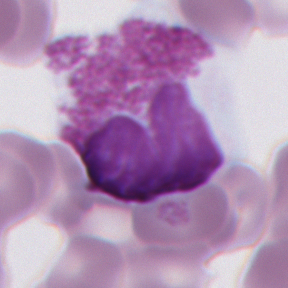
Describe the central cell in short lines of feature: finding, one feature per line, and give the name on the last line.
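Granules: numerous and coarse, packing the cytoplasm
Colour: magenta to reddish-purple
Upper border: ragged, granules spreading out at the edge
Nucleoli: none you can see
Name: eosinophil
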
